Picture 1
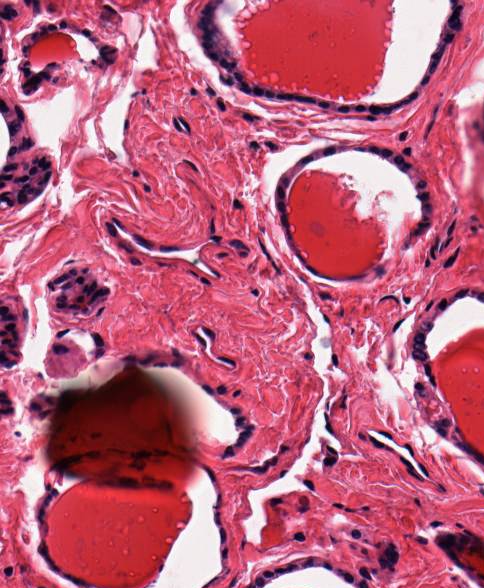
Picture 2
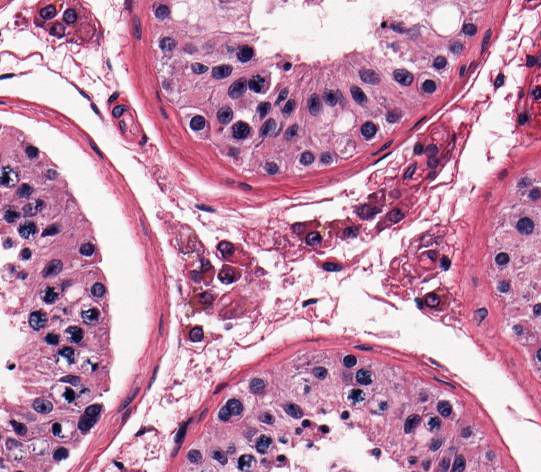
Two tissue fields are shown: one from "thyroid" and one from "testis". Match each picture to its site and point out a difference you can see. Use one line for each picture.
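Picture 1 – thyroid. The follicles are lined by a single layer of flattened to low cuboidal cells with dark nuclei.
Picture 2 – testis. The tubules are lined by a stratified epithelium made of several layers of rounded cells with round dark nuclei.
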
